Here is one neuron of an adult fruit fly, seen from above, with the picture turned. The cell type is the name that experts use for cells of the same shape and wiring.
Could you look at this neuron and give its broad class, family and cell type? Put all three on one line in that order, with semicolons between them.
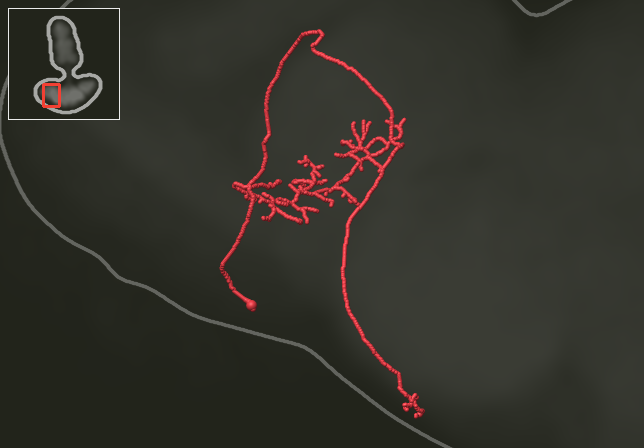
visual projection neuron; MeTu; MeTu3b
